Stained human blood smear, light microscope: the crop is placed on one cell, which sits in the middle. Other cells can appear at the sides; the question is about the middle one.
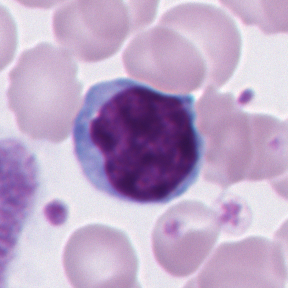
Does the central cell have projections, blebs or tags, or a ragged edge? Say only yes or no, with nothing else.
No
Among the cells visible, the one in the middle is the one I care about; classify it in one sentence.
The cell at the middle of the frame should be recorded as a typical lymphocyte.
